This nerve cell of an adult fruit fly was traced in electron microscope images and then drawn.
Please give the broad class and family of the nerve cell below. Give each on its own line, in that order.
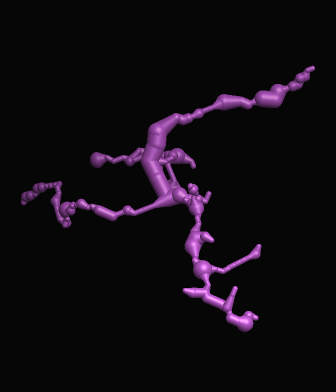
sensory neuron entering the nerve cord
class mechanosensory tactile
